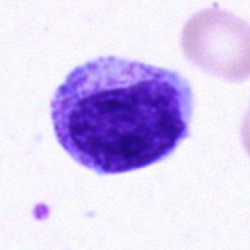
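Myelocyte, the cell in the middle of this stained bone marrow smear. Its chromatin takes up a dark purple stain. Purple granules crowd the cytoplasm above the nucleus. Up at the upper right, a small patch of cytoplasm stays pale blue and has few granules. You won't find any vacuoles in the cytoplasm.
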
